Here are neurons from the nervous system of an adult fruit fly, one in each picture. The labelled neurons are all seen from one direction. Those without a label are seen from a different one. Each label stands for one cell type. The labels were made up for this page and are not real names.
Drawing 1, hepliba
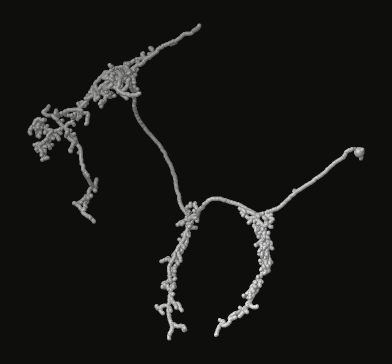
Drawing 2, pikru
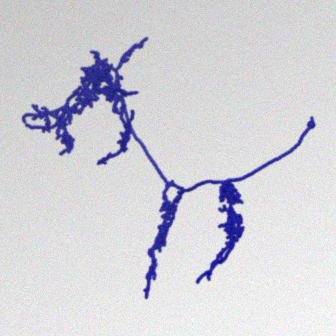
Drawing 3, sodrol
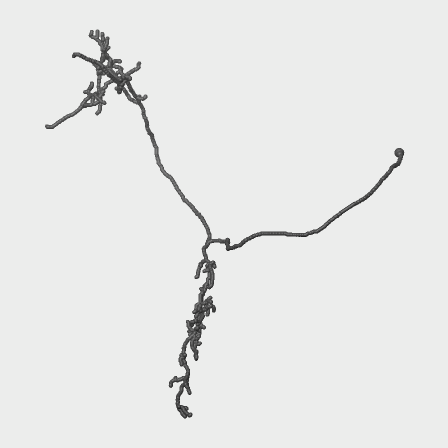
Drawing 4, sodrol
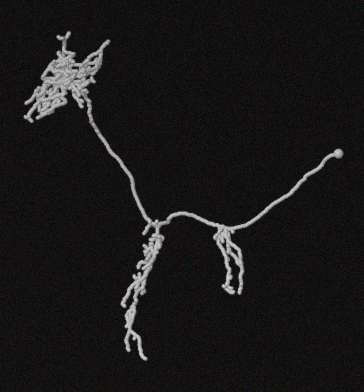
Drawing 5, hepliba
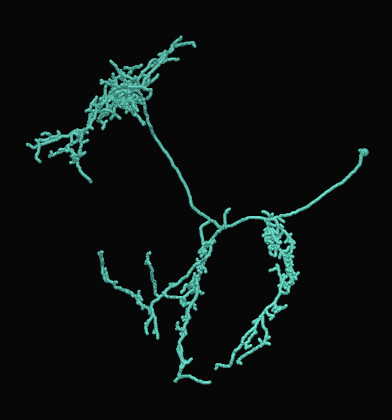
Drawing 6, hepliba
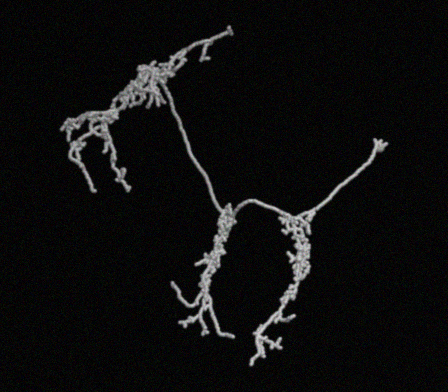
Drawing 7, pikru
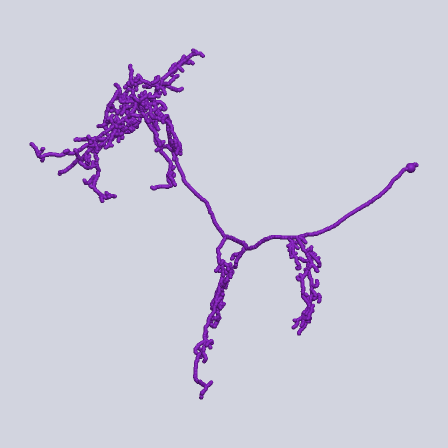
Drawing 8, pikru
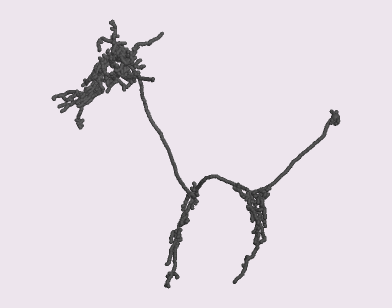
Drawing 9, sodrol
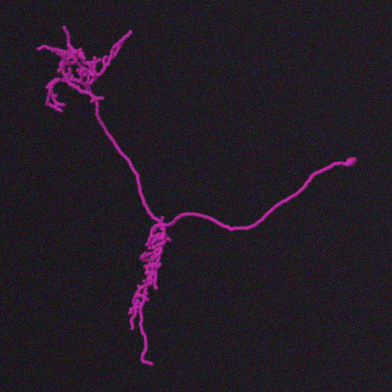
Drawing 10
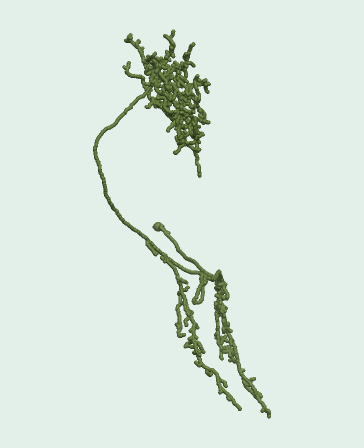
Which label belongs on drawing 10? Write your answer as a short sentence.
It belongs to pikru.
